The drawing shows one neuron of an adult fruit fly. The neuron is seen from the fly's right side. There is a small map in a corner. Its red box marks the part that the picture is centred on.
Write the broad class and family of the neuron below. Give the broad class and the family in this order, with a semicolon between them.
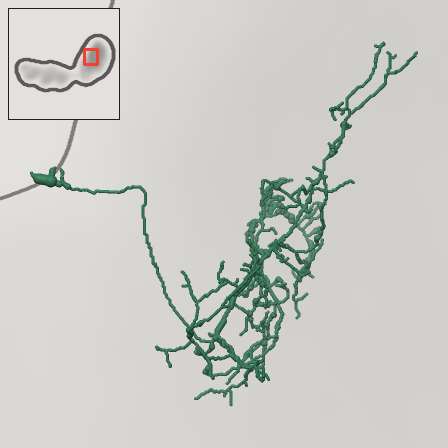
central-brain intrinsic neuron; hemilineage PSp1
